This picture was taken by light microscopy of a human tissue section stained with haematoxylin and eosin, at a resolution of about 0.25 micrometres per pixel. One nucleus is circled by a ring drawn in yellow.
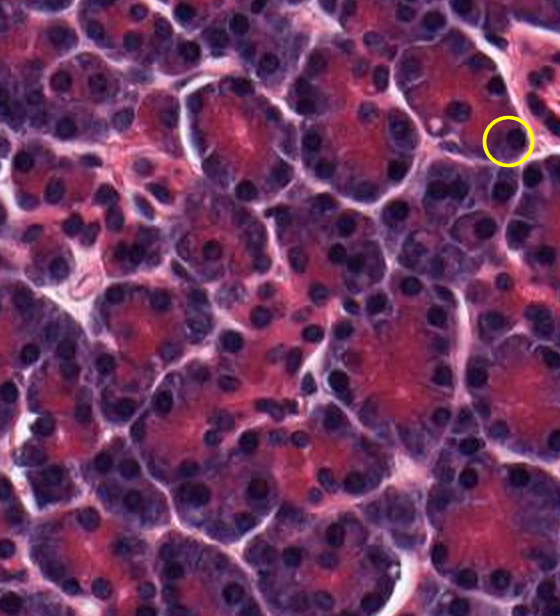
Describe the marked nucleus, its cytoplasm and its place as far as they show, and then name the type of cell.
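The nucleus is round and stains dark purple fairly evenly throughout. The nucleus lies at the outer edge of the cell, pressed against the thin pale line of connective tissue that borders the cell group. The cytoplasm is pink-red and extends from the nucleus inward toward the centre of the cell group. The cell is one of a rounded cluster of cells whose nuclei line the cluster's outer border. This is a pancreatic acinar cell.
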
